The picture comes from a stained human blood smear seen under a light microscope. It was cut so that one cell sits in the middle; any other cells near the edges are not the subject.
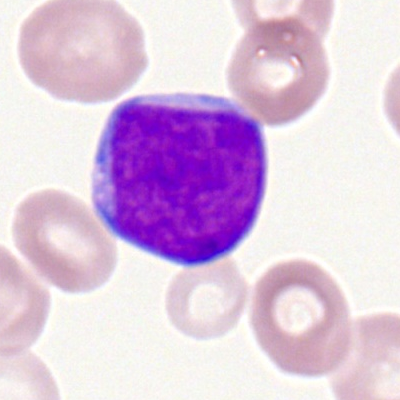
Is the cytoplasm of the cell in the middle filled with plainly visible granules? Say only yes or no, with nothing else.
No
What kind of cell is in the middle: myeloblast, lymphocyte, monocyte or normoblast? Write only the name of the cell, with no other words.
myeloblast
